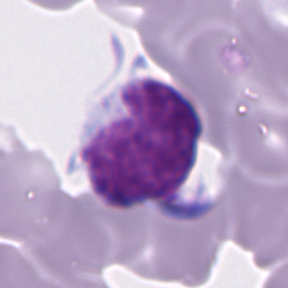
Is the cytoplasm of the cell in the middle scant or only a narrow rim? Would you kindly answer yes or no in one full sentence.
Yes, most of the cell is filled by the nucleus.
